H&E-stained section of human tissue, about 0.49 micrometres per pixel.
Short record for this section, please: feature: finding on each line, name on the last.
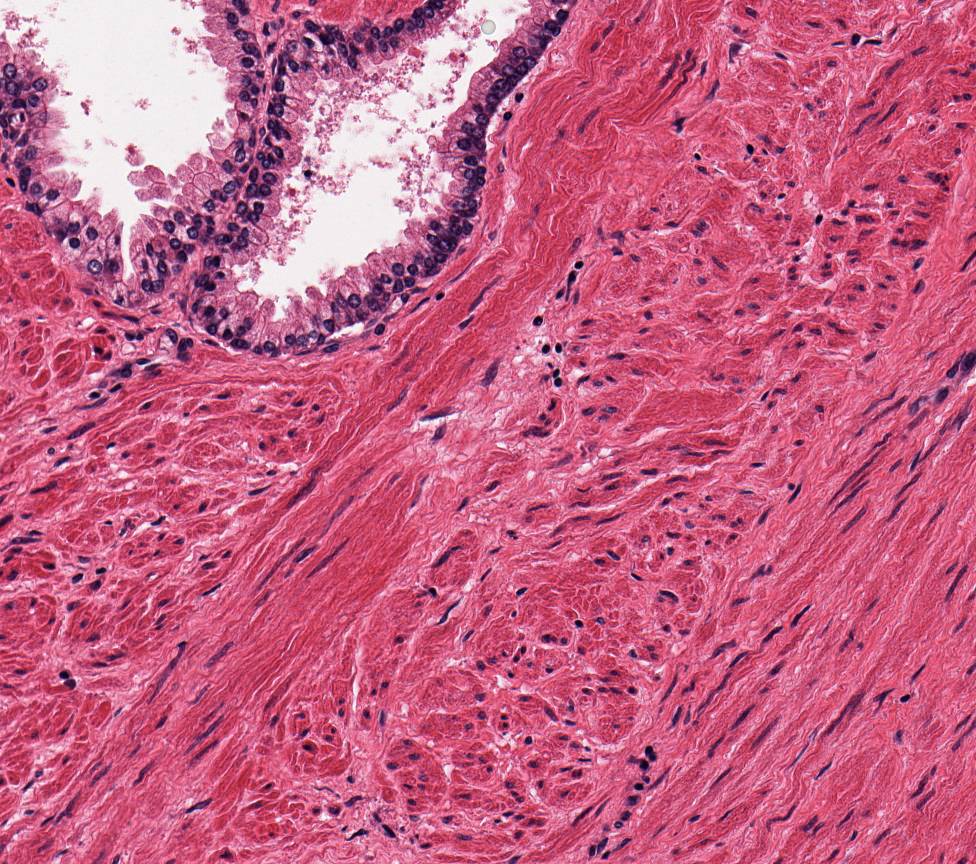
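Gland: one, with open lumen, upper-left corner
Epithelial nuclei: round, dark, towards the cell base
Rest of field: muscle
Muscle type: smooth muscle of spindle cells
Muscle nuclei: elongated
Muscle cytoplasm: pink
Arrangement: interlacing bundles
Cross-cut bundles: centre and left, rounded cell profiles
Name: prostate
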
